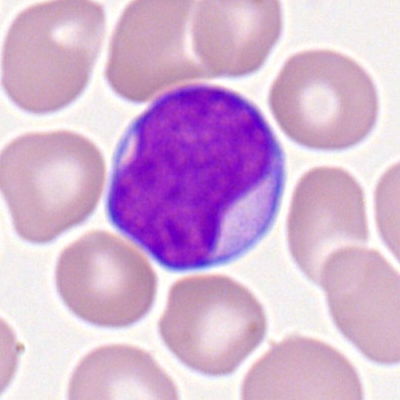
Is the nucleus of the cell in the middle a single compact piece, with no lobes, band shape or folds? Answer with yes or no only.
Yes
